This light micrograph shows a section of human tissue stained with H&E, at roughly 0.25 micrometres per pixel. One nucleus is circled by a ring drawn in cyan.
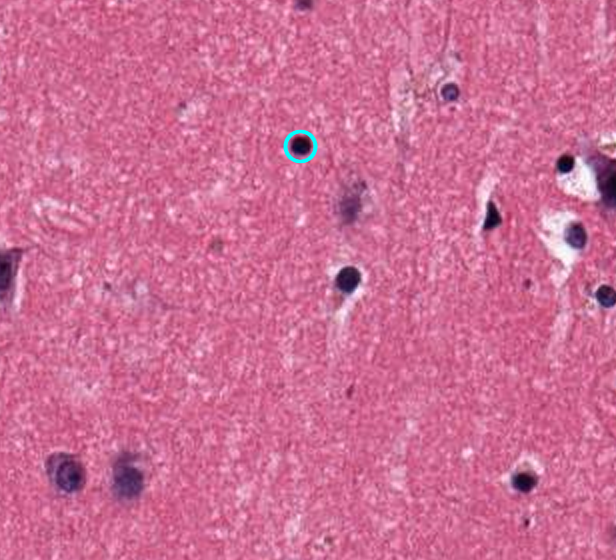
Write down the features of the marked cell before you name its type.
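The nucleus is small and round, with a smooth, regular outline. It is among the darkest nuclei in the field, stained evenly deep blue-black with no visible internal detail. Type of cell: oligodendrocyte.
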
